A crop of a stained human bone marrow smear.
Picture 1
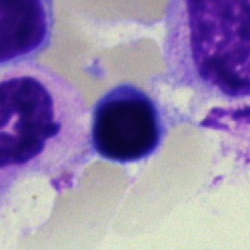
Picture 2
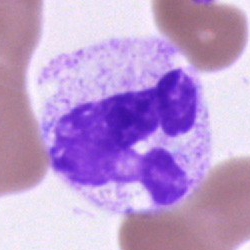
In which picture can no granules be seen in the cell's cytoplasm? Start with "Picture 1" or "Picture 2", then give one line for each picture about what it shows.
Picture 1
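Picture 1: No granules are seen in the cell.
Picture 2: The cytoplasm holds many fine violet granules scattered throughout.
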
